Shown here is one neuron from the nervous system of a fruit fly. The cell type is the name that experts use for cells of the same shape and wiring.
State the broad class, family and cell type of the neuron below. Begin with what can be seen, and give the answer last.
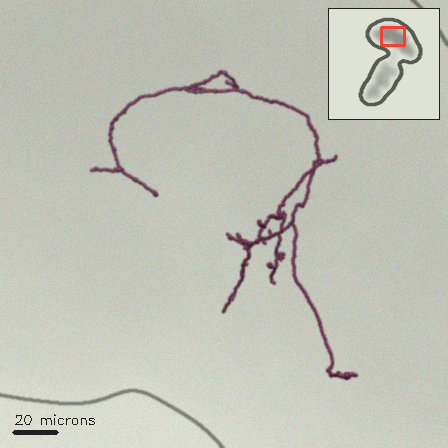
It lies in the brain. The cell body is at the lower right of the picture. From top to bottom in the picture it spans about 150 microns. Its broad class is central-brain intrinsic neuron. The family is hemilineage DL1_dorsal. The cell type is ATL013.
